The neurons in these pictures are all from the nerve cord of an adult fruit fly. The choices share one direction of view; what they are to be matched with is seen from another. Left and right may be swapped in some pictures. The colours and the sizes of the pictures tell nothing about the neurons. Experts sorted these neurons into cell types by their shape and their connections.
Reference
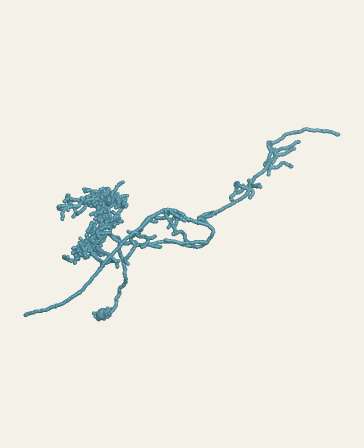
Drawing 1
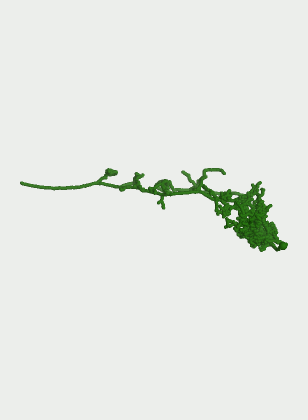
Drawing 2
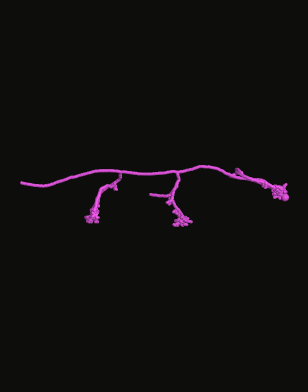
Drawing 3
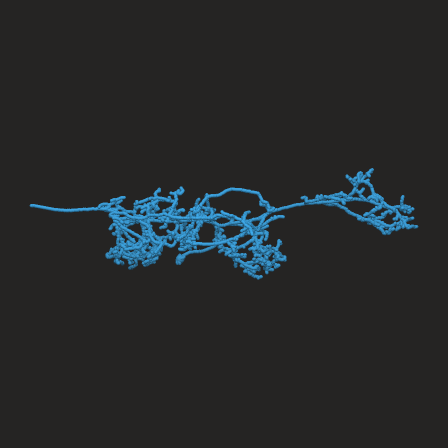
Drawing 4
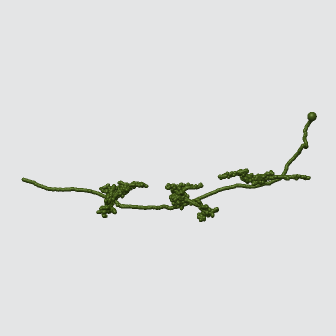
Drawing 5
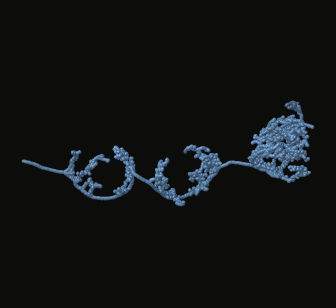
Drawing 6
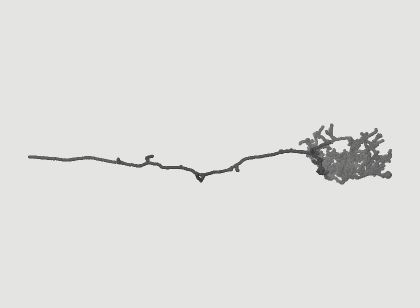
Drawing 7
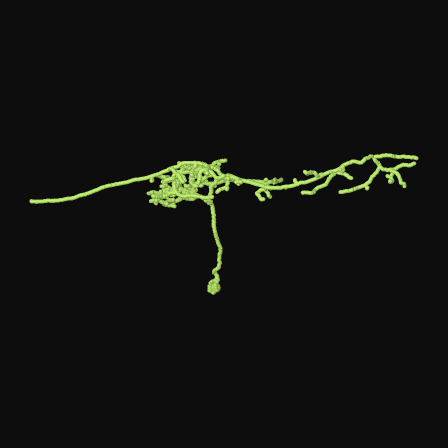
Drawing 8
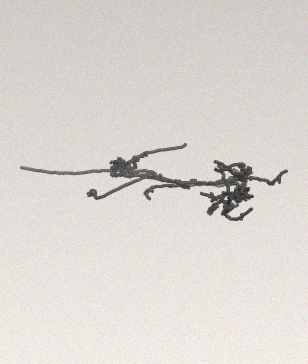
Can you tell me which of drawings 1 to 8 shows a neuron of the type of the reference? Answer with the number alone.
7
